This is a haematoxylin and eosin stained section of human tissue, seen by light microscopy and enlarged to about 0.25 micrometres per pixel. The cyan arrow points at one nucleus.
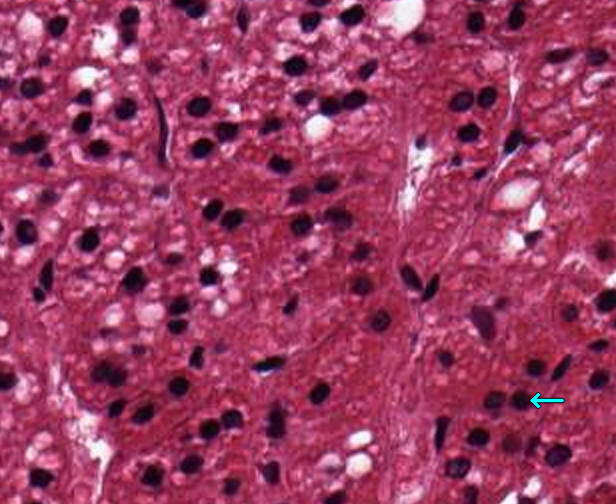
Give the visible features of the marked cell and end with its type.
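The nucleus is round and evenly dark, with a smooth edge. The cytoplasm around the nucleus is deep pink-red and finely granular. The cell's outline is not clearly drawn and blends into the neighbouring cytoplasm. It lies in a closely packed group of cells, with another round dark nucleus right beside it on the left. The marked nucleus belongs to an adrenal cortical cell.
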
